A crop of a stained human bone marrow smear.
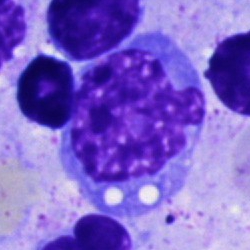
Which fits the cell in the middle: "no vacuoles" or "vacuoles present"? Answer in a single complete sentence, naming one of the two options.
The cell has a cytoplasm containing one or more clear vacuoles.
